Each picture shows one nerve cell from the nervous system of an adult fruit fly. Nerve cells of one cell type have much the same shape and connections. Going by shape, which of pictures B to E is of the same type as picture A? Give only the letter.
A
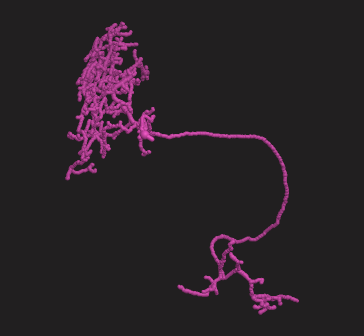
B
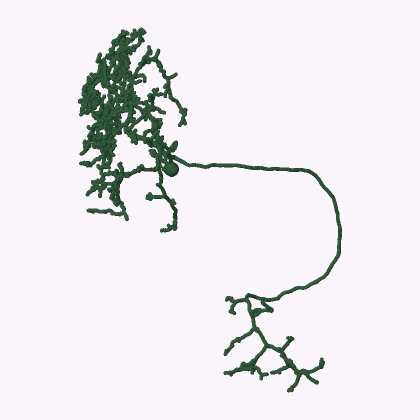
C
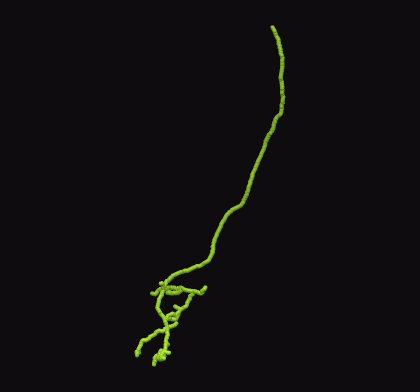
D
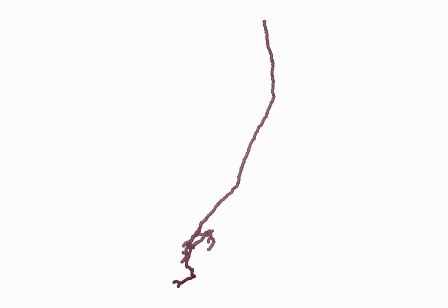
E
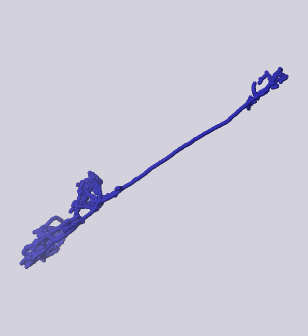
B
